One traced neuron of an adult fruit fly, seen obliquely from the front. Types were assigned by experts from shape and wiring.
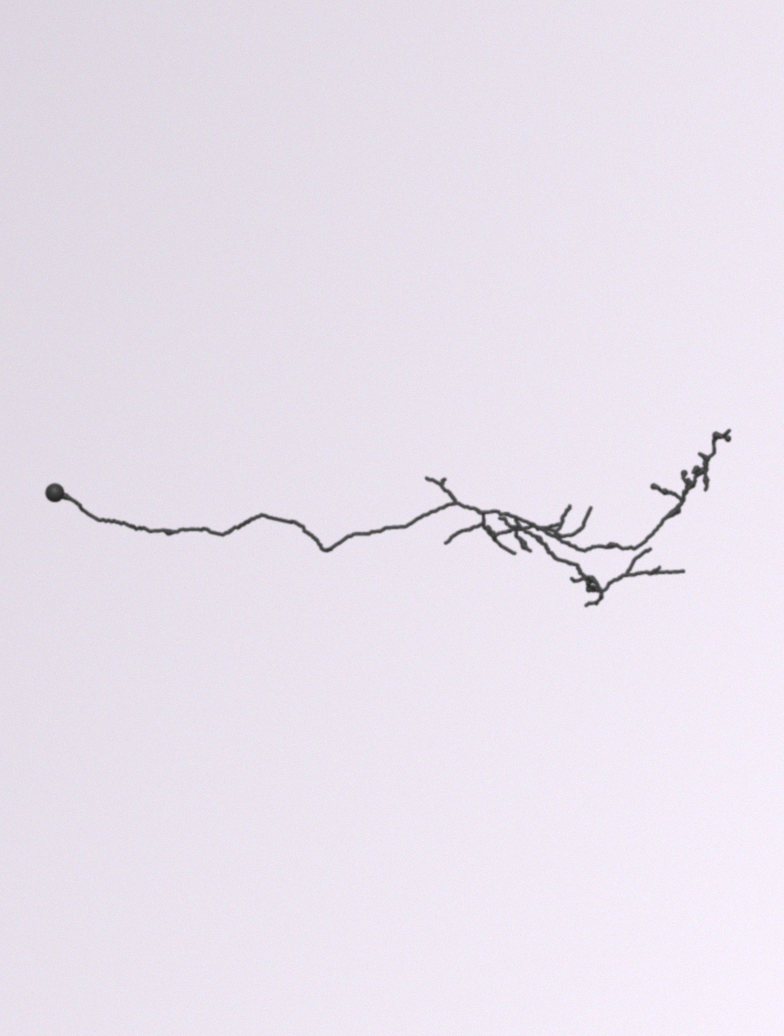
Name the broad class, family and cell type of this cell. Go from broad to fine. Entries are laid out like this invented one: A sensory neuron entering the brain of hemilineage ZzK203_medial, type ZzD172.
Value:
A nerve-cord intrinsic neuron of hemilineage 14A, type IN14A114.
